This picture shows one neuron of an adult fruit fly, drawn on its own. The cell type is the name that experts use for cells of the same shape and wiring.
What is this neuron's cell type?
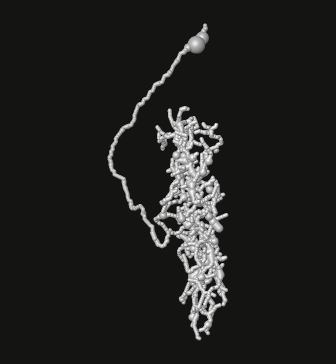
Pm5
